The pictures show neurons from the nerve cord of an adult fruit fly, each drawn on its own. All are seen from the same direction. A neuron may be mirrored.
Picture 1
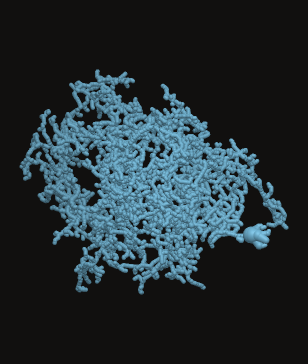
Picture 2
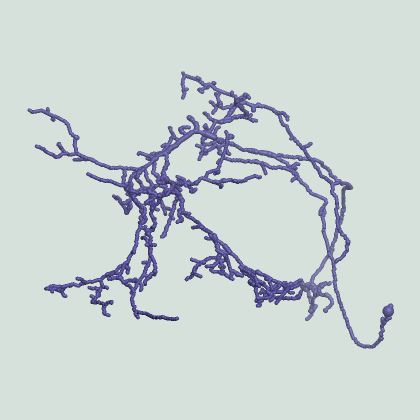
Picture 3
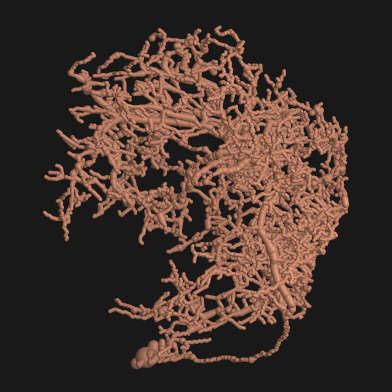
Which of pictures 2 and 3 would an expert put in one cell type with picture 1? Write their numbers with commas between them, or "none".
3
